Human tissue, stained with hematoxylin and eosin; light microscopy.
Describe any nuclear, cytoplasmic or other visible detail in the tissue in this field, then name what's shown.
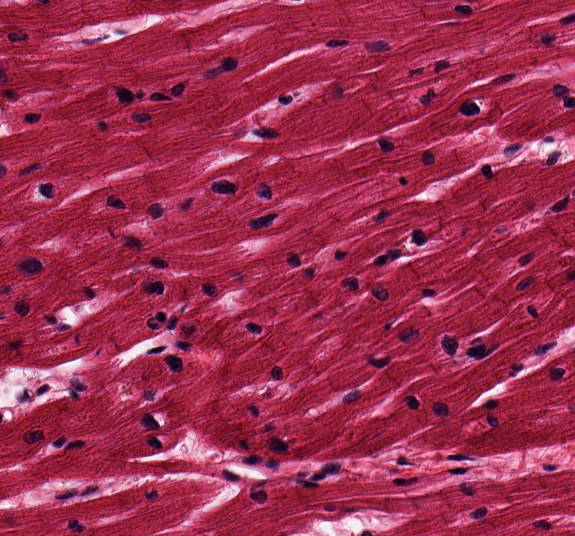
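Here the muscle fibres branch and join neighbouring fibres instead of running as separate straight cylinders. Their cytoplasm is deeply eosinophilic, with faint cross-striations. Around some muscle nuclei the cytoplasm shows a small pale clear zone. In the narrow spaces between fibres lie smaller, darker, elongated nuclei. This tissue is the left ventricle of the heart.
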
